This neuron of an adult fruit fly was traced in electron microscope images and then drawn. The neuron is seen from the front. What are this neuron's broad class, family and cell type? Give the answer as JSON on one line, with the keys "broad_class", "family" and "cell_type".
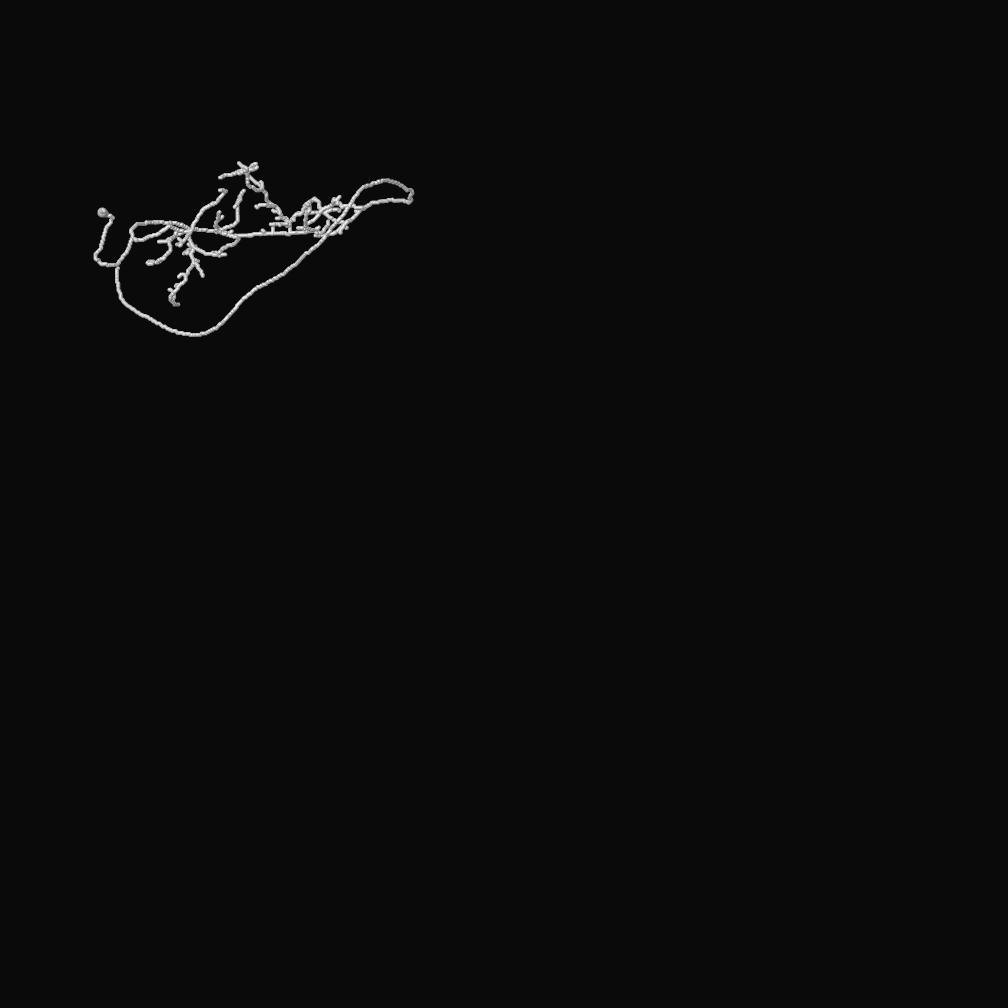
{"broad_class": "central-brain intrinsic neuron", "family": "hemilineage LHl2_dorsal", "cell_type": "LHAD1b5"}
